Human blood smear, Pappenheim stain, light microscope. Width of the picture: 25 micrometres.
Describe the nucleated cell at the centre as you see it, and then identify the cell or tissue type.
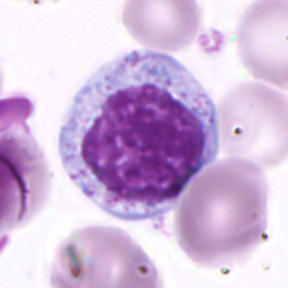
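Notice how round and smooth the outline of this cell is. Its nucleus is set off-centre, so the band of cytoplasm above it is wider than the one below. You won't find any nucleoli in the nucleus. Fine reddish-purple granules are scattered through the whole of the cytoplasm. We call this cell a myelocyte.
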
